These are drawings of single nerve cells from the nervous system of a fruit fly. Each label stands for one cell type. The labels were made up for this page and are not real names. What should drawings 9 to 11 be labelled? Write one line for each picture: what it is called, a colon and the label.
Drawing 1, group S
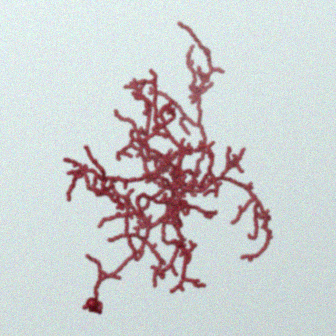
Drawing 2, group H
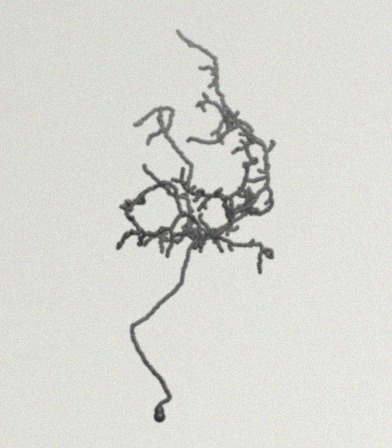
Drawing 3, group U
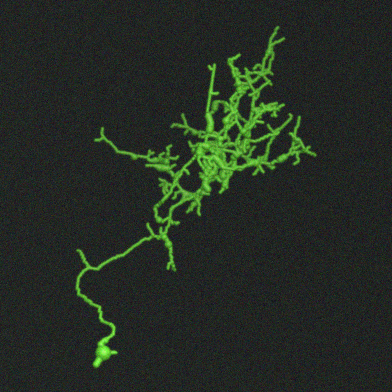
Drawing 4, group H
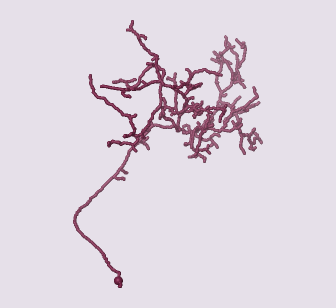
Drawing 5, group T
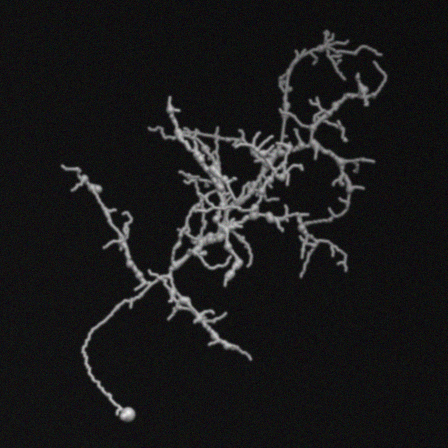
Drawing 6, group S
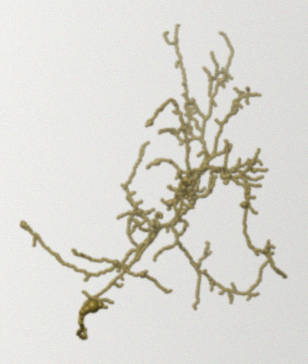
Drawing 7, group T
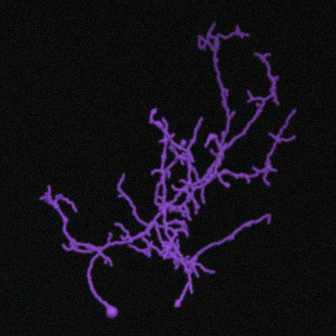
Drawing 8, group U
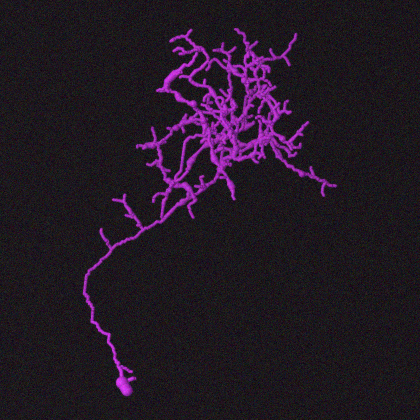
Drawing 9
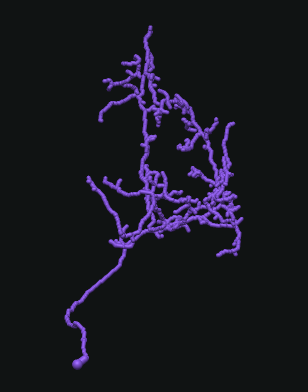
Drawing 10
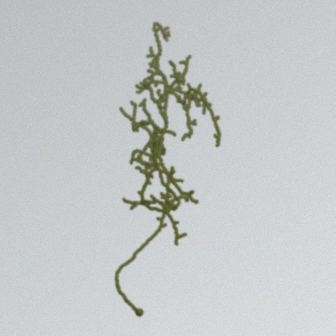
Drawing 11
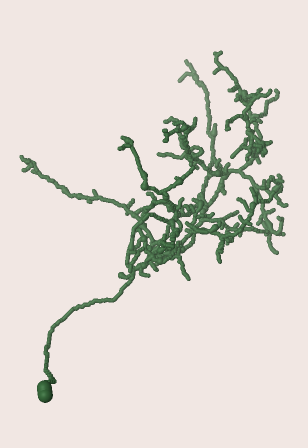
9: group H
10: group H
11: group U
